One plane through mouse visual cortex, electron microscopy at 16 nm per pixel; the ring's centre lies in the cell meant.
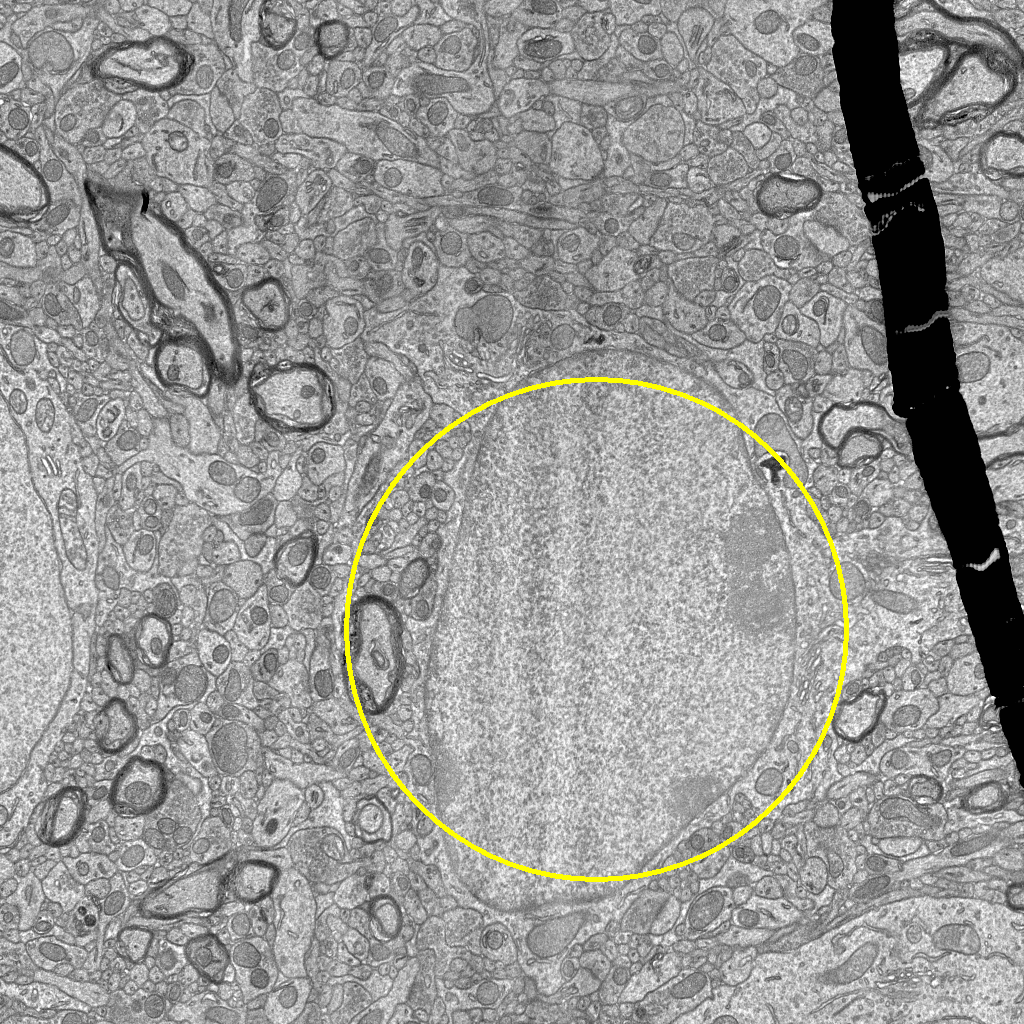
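Astrocyte, the marked cell. The nuclear outline is smooth, without deep folds. Smooth, even-grey patches lie just inside the nuclear edge on the right and at the bottom; a small, very dark, irregular body sits at the upper right edge. Faint darker vertical bands cross the nucleus.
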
